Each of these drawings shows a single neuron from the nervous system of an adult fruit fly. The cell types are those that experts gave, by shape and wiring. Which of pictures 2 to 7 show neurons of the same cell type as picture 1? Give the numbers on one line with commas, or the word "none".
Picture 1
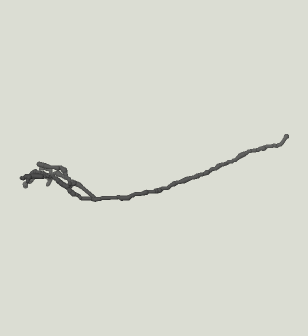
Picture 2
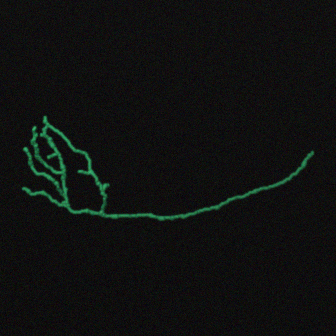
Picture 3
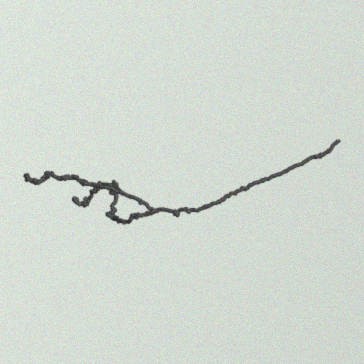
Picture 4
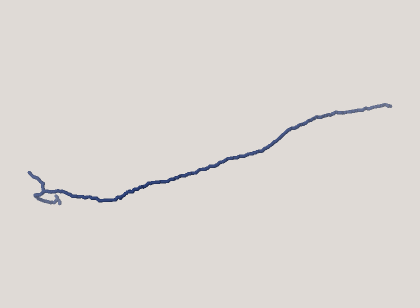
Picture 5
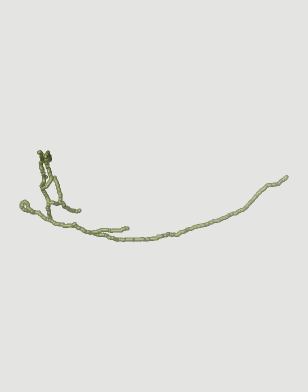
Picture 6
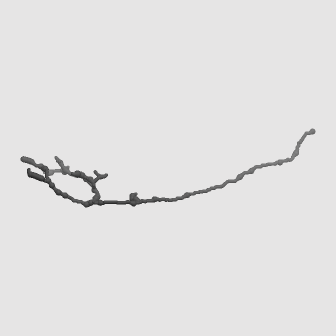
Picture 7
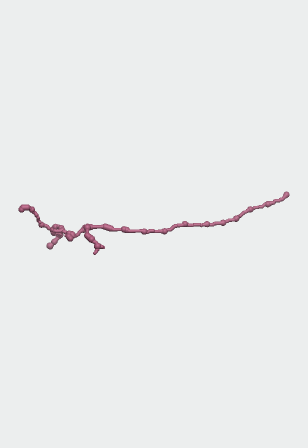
3, 6, 7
